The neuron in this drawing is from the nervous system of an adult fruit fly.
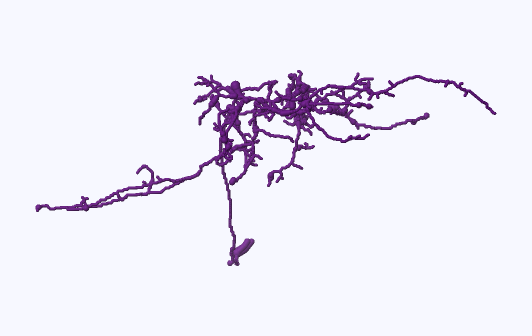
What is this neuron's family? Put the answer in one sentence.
The family is hemilineage 03B.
